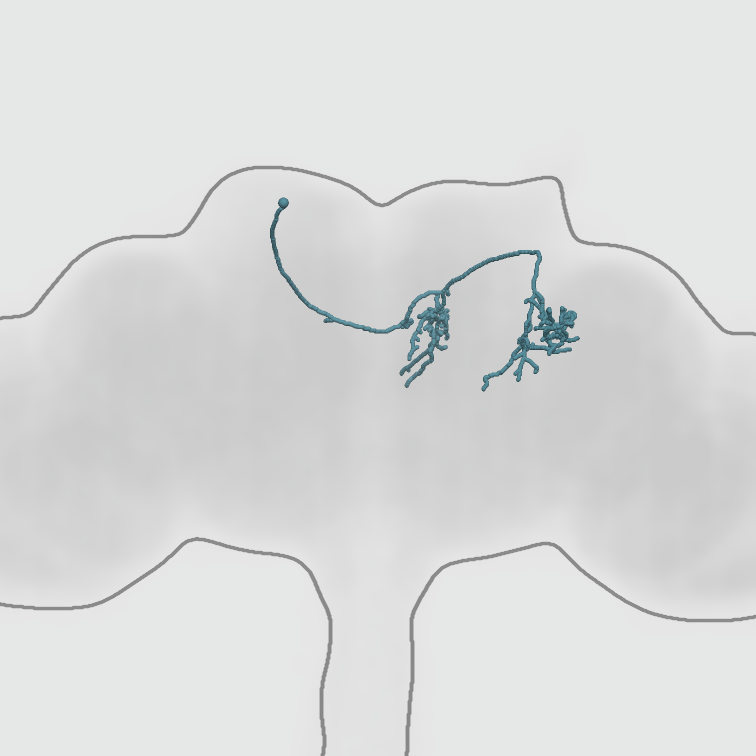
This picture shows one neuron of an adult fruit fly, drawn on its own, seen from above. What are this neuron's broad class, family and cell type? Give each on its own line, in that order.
central-brain intrinsic neuron
hemilineage CREa1_ventral
mAL_m3c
